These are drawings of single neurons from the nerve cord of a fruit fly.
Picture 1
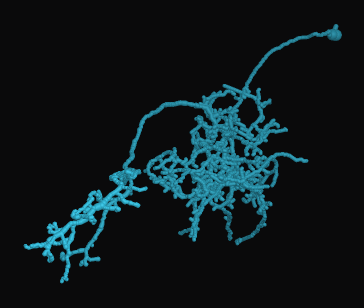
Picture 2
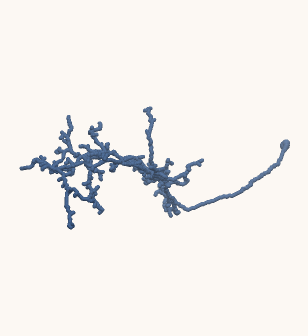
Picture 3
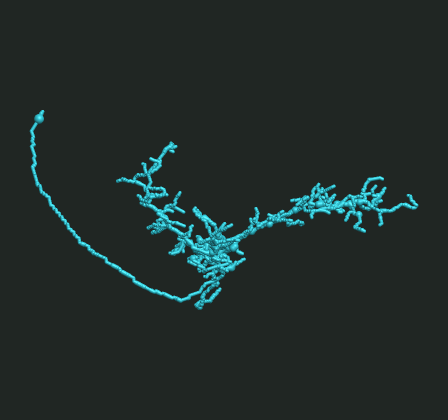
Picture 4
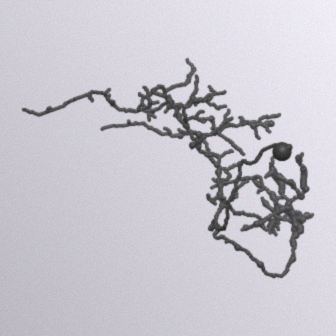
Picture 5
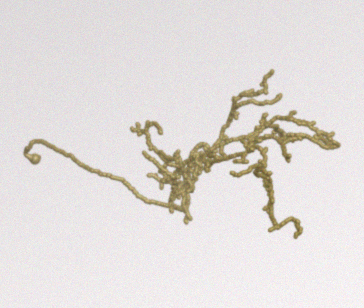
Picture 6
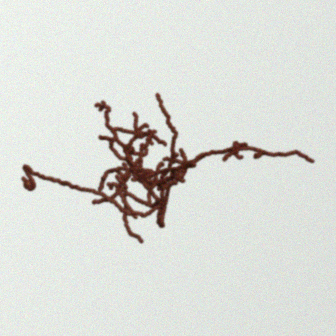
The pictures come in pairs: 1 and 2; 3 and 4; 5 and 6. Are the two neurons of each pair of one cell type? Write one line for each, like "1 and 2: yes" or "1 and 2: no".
1 and 2: yes
3 and 4: no
5 and 6: no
